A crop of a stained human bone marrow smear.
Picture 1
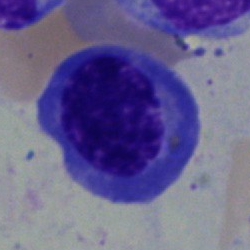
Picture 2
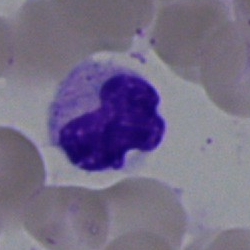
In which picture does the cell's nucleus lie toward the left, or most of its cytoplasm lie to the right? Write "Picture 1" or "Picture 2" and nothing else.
Picture 1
